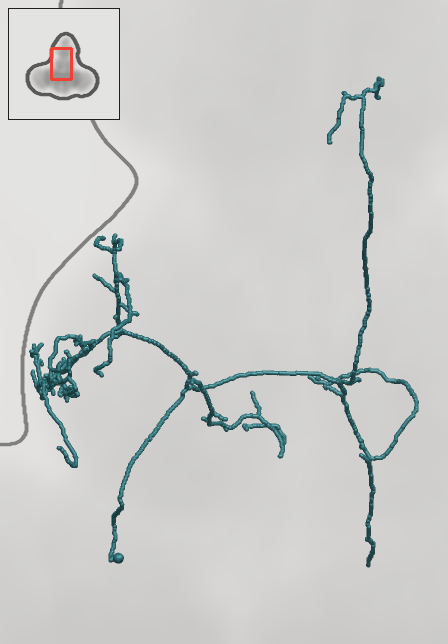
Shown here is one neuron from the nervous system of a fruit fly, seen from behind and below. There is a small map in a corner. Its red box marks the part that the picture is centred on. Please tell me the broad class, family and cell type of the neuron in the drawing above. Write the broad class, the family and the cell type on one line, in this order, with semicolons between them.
nerve-cord intrinsic neuron; hemilineage 07B; IN07B073_d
